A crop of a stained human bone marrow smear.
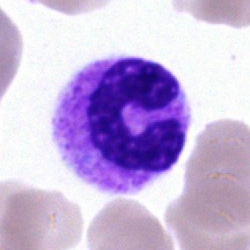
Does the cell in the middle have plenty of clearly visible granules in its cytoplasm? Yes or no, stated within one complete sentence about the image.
Yes, what is seen in its cytoplasm is many granules.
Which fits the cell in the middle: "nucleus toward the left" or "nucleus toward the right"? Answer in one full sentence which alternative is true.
The cell has its nucleus positioned toward the right.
